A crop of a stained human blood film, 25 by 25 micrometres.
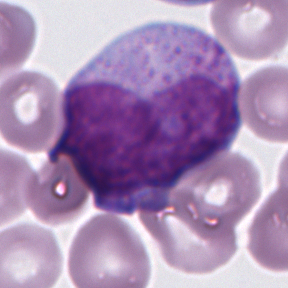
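Atypical promyelocyte: the nucleus seems to fill the lower half of the cell, with the cytoplasm gathered above. Its chromatin looks fine and evenly spread, with no coarse clumps. The cytoplasm is pale lilac-blue, and small purple granules appear scattered through it.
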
